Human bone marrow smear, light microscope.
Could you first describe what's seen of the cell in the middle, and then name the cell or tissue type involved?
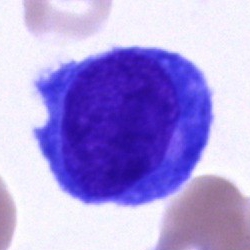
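Outline first: roughly round to oval, but irregular along the left edge. Along that left margin there are small blunt cytoplasmic protrusions and notches. Next, chromatin: dark purple, finely stippled rather than coarsely clumped. Beside the nucleus on its right side lies a paler crescent-shaped zone. Last, the name: this cell is a blast.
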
